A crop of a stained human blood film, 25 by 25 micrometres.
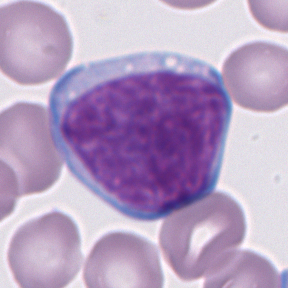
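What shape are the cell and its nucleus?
The outline is roughly triangular with rounded corners, and the nucleus, not lobed, follows that shape.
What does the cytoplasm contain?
No granules, but a few small clear vacuoles along the top edge.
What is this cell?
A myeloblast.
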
